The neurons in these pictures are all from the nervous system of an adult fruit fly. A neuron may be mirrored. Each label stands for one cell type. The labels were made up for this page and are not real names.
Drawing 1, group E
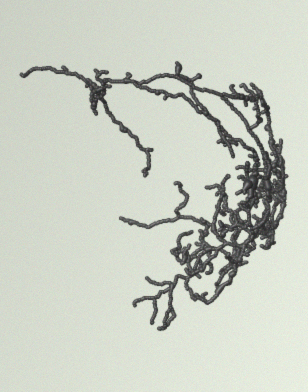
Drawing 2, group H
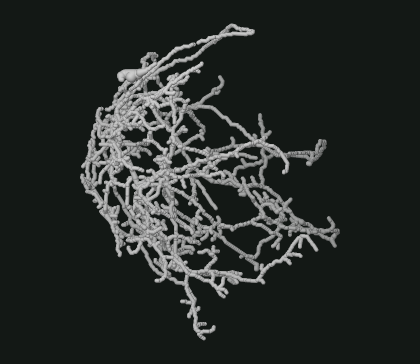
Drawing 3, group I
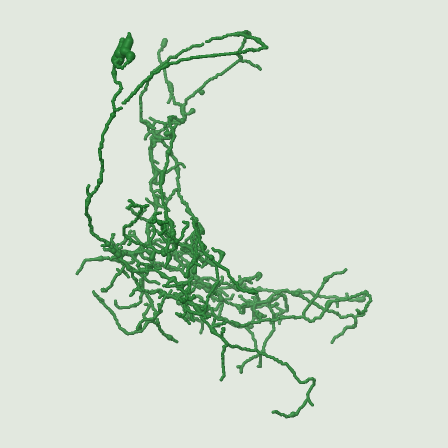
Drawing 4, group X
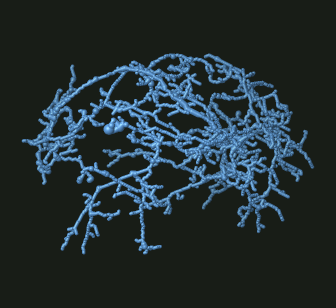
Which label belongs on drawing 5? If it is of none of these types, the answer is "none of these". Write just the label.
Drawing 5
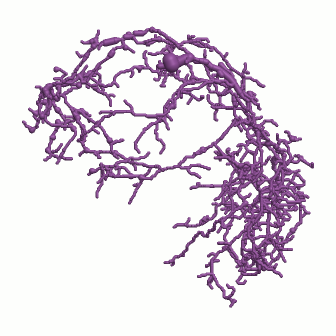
group X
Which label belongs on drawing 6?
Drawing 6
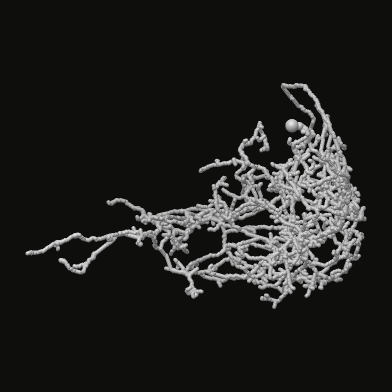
group H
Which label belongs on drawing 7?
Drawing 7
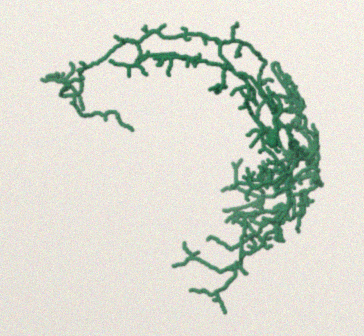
group E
